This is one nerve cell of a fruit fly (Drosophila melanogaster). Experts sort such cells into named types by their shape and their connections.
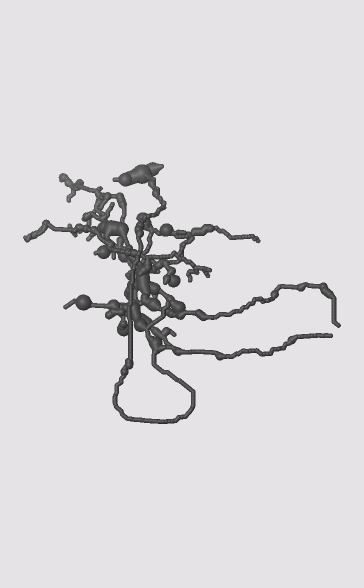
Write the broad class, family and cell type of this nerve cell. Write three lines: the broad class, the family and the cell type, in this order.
central-brain intrinsic neuron
hemilineage SLPpm2
CB1617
